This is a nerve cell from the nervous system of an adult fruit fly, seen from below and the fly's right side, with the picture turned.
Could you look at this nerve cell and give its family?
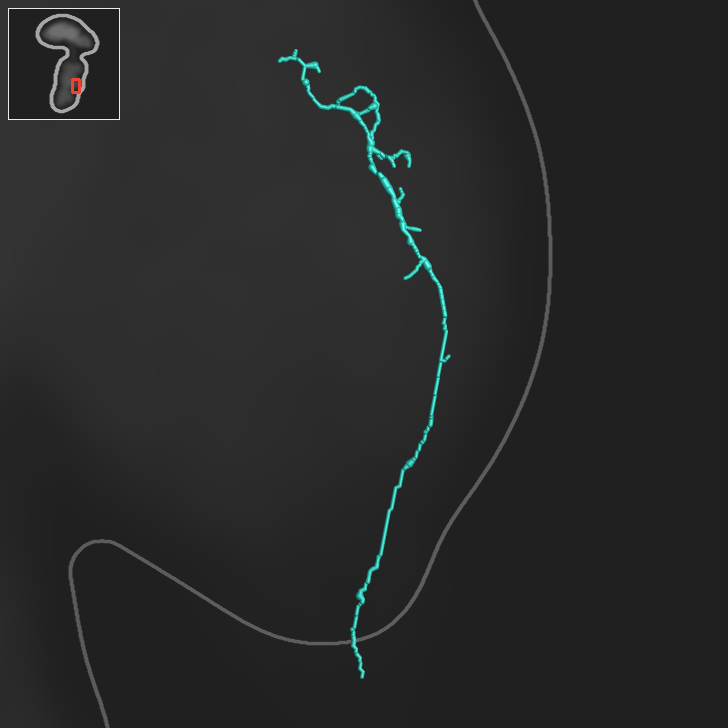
class mechanosensory tactile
